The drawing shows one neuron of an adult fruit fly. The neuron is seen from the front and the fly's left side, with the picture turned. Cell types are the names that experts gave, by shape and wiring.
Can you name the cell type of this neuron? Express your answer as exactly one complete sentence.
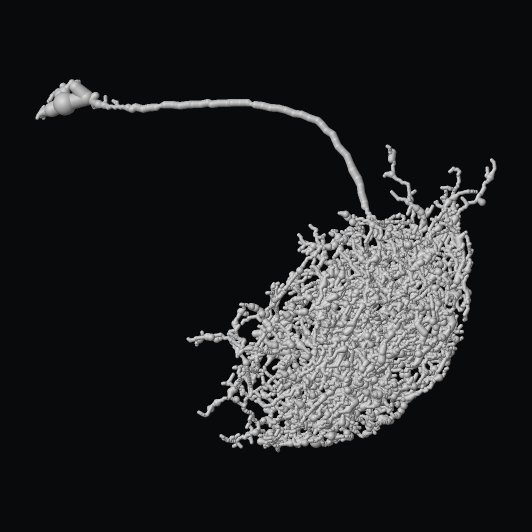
The type of this neuron is the cell type AVLP544.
